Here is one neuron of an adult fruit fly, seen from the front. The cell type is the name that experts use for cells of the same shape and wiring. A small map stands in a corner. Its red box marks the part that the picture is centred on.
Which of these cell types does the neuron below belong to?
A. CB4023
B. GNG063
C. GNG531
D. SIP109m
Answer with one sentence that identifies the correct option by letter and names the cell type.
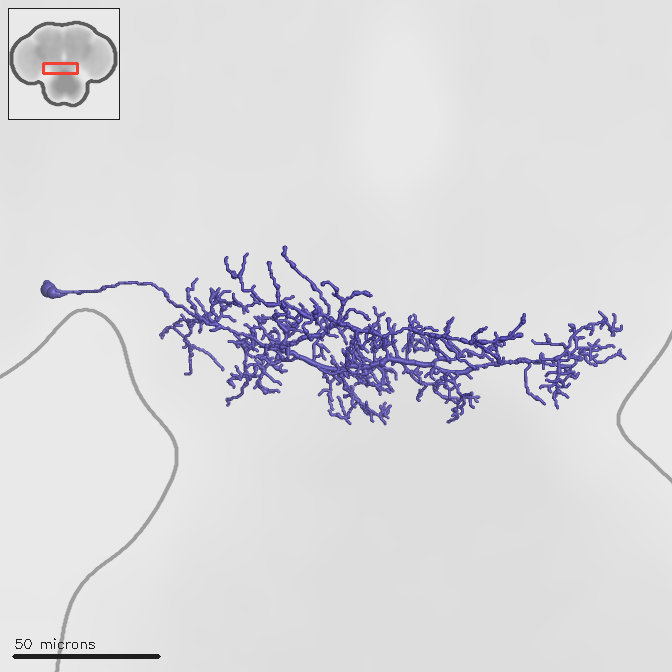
The neuron is a member of cell type GNG063, given in option B.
